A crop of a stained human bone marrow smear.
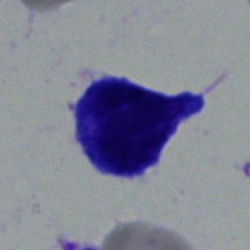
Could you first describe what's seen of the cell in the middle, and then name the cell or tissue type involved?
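Entire cell deeply stained, a fairly even blue-violet. No paler cytoplasmic rim separable from the dark mass. Edge slightly ragged, not smooth. No clear vacuoles. Lymphocyte.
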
